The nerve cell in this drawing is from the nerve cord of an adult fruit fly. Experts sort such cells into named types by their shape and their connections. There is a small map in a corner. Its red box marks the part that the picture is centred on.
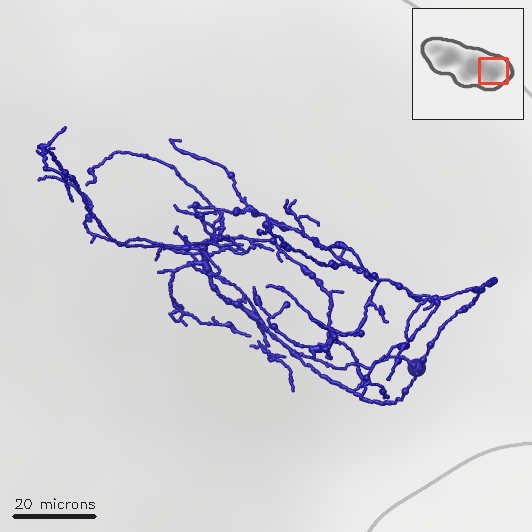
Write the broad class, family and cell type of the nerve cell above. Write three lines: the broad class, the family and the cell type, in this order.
nerve-cord intrinsic neuron
hemilineage 01A
IN01A069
